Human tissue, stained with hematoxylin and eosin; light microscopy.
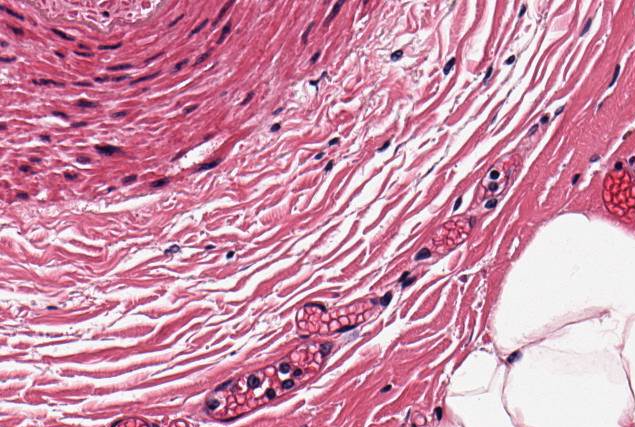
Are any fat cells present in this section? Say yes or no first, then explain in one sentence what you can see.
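Yes. Adipocytes appear as large empty white spaces with thin walls at the lower right edge of the field.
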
